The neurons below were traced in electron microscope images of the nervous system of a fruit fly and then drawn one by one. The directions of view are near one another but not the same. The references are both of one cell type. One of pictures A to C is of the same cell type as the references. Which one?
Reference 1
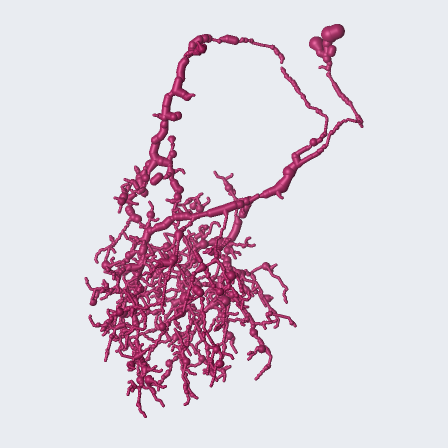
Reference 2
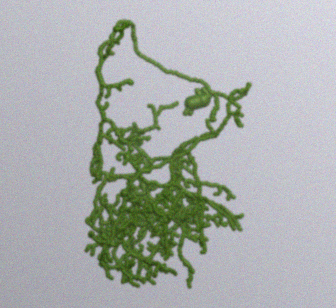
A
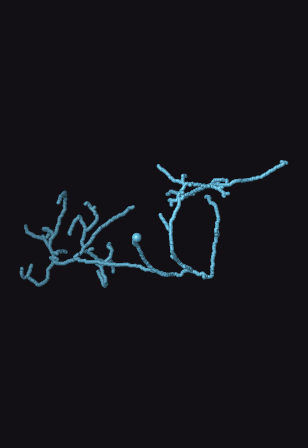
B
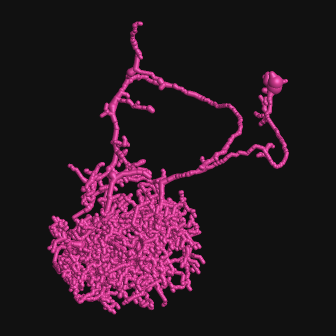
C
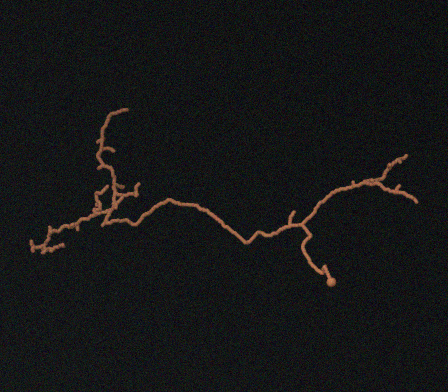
Picture B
